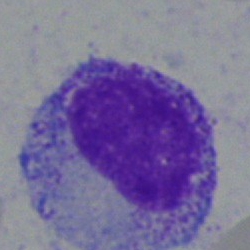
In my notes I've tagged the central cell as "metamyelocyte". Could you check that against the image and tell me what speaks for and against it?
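Myelocyte, rather than metamyelocyte, is what I'd call this one. What tips it is the chromatin: dark purple, yes, but fairly evenly spread, without coarse blocks.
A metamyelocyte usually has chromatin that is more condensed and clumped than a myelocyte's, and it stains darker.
The rest I'd simply note: a roughly round cell with a ragged margin, the nucleus off-centre toward the upper right, and pale grey-blue cytoplasm widest on its lower-left side.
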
